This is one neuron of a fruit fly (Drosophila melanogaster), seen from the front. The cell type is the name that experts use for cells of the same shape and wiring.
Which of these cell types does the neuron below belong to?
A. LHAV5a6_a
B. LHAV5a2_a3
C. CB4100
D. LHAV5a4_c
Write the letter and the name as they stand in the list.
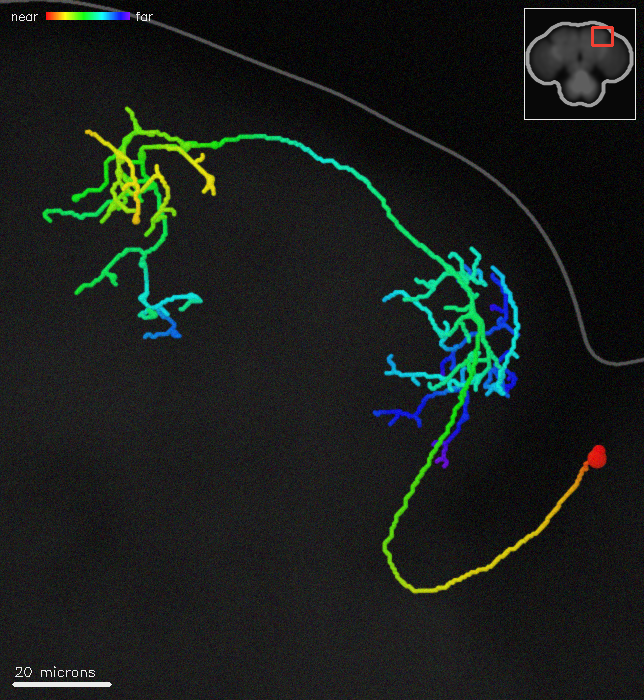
D. LHAV5a4_c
